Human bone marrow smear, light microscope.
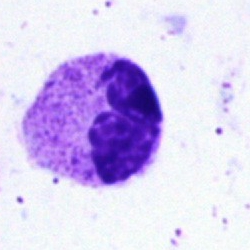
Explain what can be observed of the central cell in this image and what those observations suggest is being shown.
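The nucleus lies against the right side of the cell and is divided by an indentation into two lobes, one above the other. Its chromatin is dark and densely clumped. Small purple granules are densely scattered through the cytoplasm. This is a segmented neutrophil.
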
